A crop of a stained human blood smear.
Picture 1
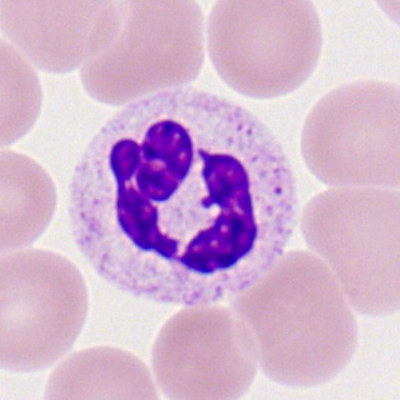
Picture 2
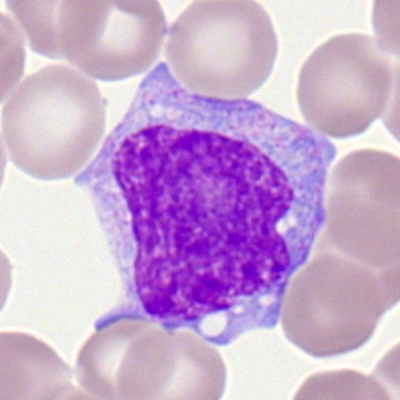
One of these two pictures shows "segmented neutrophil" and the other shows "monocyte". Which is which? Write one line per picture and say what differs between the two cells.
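Picture 1 is a segmented neutrophil. No vacuoles are seen in the cytoplasm.
Picture 2 is a monocyte. A few small clear vacuoles lie in the cytoplasm, the most distinct one just below the nucleus.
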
